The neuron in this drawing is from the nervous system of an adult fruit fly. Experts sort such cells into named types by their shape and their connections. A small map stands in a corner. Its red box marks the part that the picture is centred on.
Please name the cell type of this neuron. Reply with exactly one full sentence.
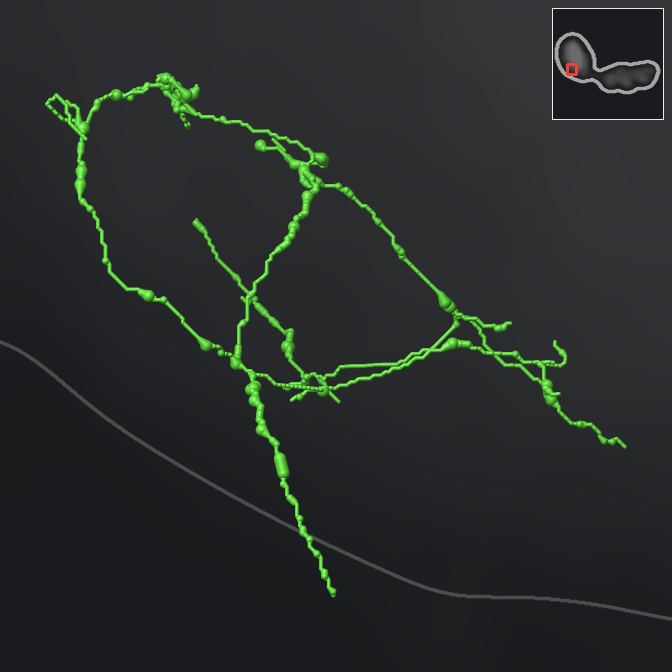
Of the cell type GNG643 is this neuron.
